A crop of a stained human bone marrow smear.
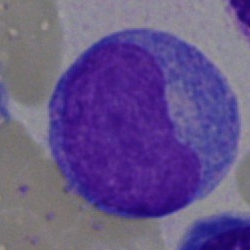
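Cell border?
Round, smooth.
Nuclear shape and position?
Kidney-shaped, notched on the right, lying off-centre toward the left.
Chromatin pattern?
Finely stippled, not coarsely clumped.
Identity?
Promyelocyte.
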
